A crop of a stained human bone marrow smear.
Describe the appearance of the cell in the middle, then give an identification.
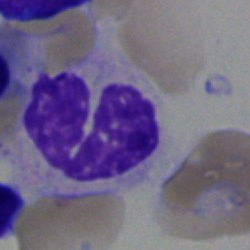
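Starting with the chromatin, it's dark purple and clumped, with small pale gaps scattered through it. I can't make out any distinct nucleoli. A moderate amount of pale lilac-grey cytoplasm sits within a roughly round, faintly bordered outline. This is a segmented neutrophil.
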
